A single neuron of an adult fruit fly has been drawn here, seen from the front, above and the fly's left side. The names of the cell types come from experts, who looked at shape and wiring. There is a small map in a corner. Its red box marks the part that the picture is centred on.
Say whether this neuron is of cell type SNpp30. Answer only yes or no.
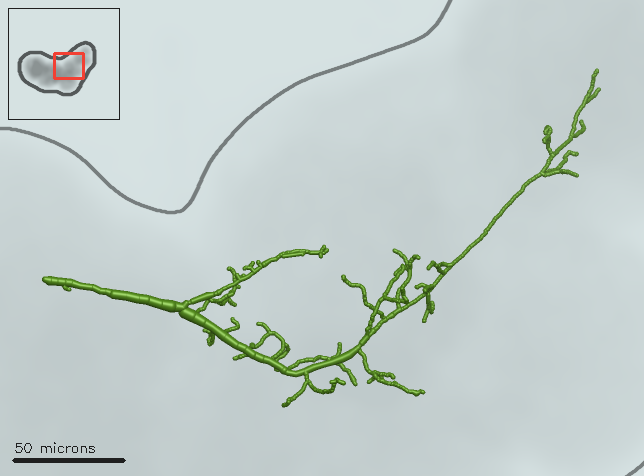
yes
